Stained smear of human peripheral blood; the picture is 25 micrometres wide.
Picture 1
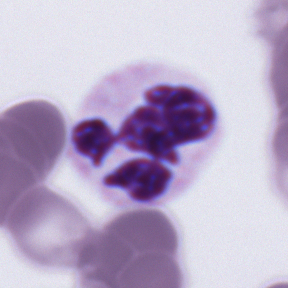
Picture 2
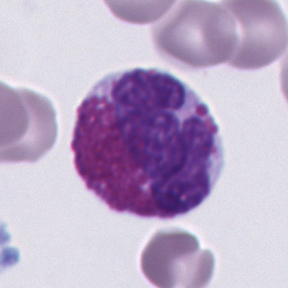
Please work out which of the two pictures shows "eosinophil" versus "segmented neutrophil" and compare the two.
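The segmented neutrophil is in picture 1 and the eosinophil in picture 2. In picture 1 the pale pink cytoplasm holds fine, faint pinkish granules, while in picture 2 coarse granules, reddish-pink rather than blue-black, crowd the cytoplasm on the left side of the cell.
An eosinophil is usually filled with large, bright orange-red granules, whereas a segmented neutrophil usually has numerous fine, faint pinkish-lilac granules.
At the upper right edge of the cell in picture 2, pale cytoplasm with few granules shows. The nucleus in picture 1 is divided into several separate lobes, its chromatin dark purple and coarsely clumped, with no nucleoli visible.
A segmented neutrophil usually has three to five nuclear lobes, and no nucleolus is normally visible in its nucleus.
The nucleus in picture 2 is also divided into several lobes; it stains dark purple and lies mostly in the upper and right part of the cell. The cell in picture 1 has a roughly round outline, and the cell in picture 2 is about 13 micrometres across.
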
